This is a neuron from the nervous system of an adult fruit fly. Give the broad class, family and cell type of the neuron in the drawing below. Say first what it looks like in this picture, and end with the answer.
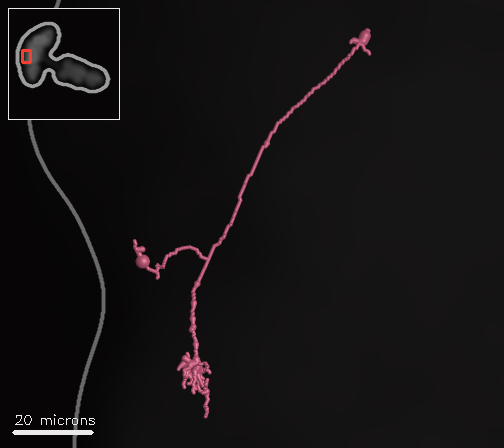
It is in the brain and does not reach the nerve cord. The cell body is on the left of the picture. From top to bottom in the picture it spans about 100 microns. This is a central-brain intrinsic neuron. Its family is hemilineage AOTUv3_dorsal. Its cell type is TuBu07.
